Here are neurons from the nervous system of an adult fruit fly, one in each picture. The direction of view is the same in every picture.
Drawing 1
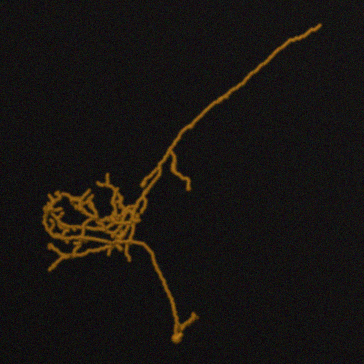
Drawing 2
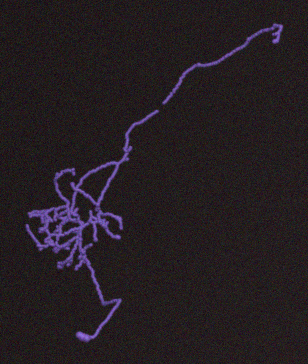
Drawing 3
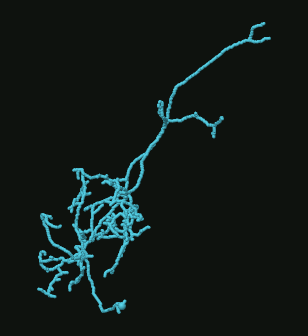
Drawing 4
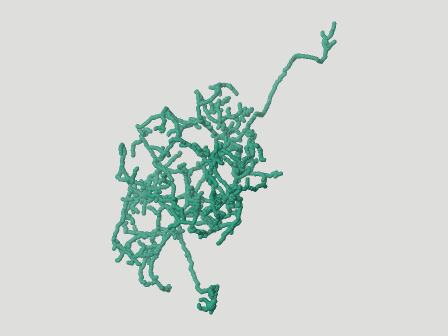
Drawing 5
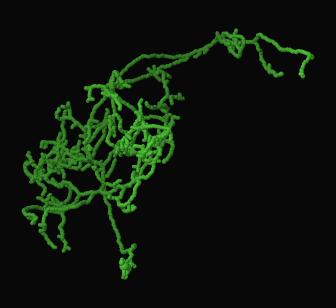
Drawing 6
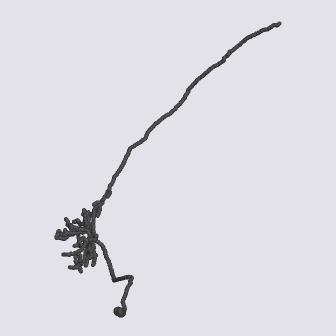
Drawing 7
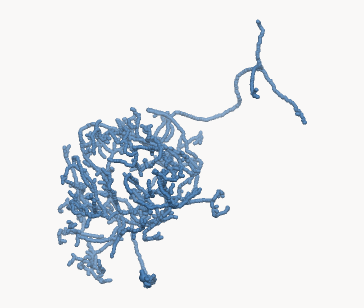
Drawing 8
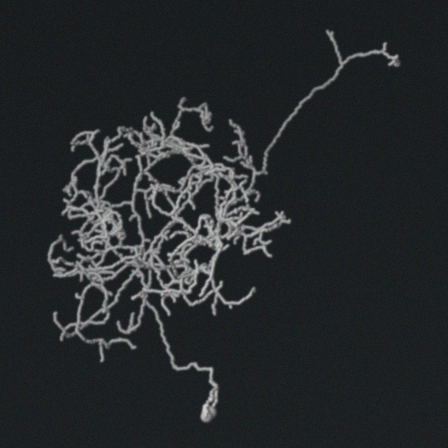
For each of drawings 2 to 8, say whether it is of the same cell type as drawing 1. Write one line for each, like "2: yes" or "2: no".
2: yes
3: no
4: no
5: no
6: yes
7: no
8: no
